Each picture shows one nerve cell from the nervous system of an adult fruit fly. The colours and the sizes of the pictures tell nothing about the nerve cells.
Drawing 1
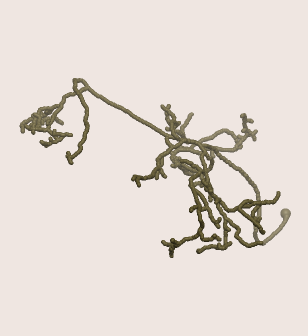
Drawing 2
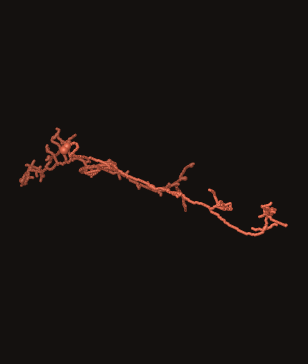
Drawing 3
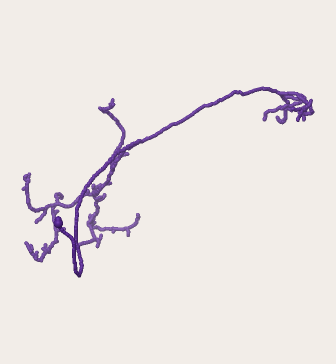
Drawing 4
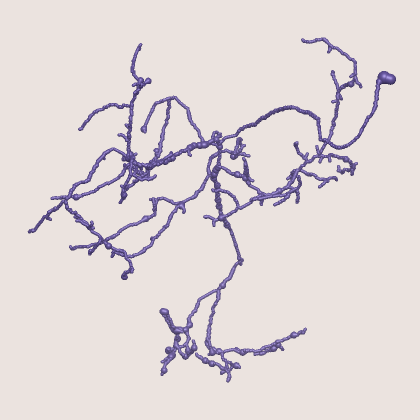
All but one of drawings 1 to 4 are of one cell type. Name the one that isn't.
Drawing 2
